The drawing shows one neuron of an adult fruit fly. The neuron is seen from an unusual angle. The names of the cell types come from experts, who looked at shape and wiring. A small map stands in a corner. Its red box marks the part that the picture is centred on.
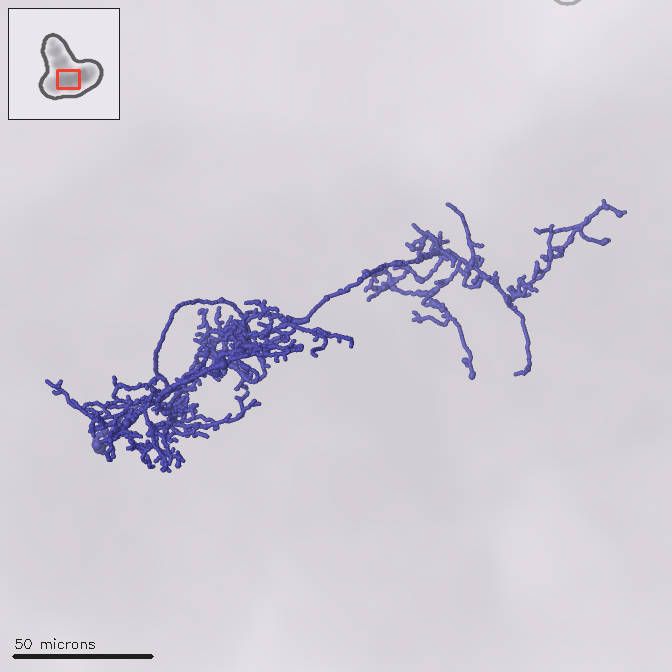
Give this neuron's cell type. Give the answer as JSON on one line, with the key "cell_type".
{"cell_type": "SMP028"}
